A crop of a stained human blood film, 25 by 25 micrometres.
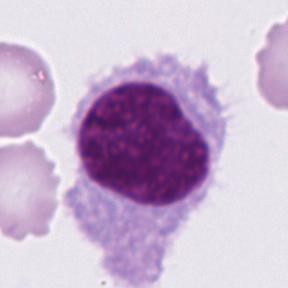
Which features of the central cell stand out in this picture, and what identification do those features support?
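Central cell: margin frayed, with many fine hair-like projections. Nucleus oval, not lobed. Cytoplasm extends much farther below the nucleus than above it. No clear vacuoles in the cytoplasm. Name: hairy cell.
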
